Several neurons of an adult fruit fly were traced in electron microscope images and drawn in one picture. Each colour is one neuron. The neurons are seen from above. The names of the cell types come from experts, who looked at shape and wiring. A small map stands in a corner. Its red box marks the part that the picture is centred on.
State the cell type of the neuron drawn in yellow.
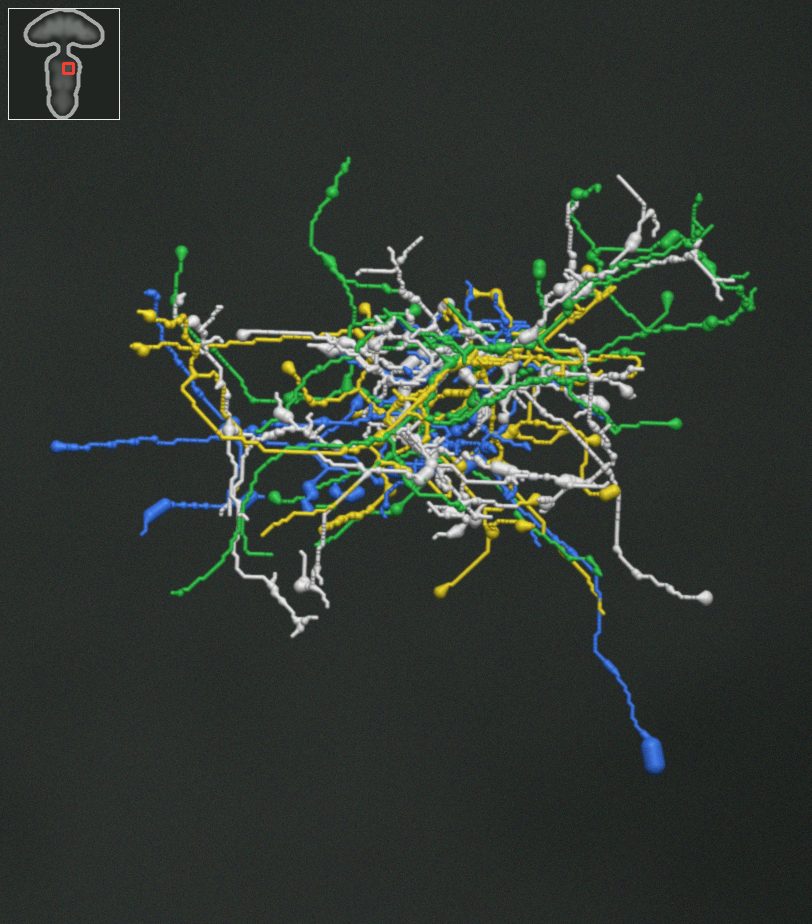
IN01B087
